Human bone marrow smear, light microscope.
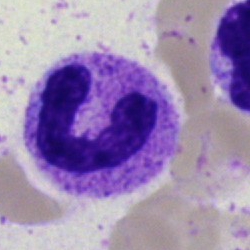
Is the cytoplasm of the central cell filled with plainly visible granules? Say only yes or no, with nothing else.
Yes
